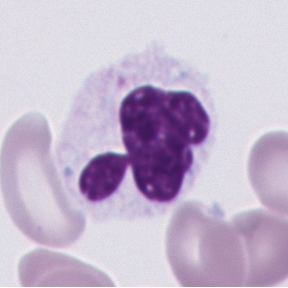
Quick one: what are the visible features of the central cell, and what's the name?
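You'll notice the chromatin is dark purple and coarsely clumped. There aren't any nucleoli showing in the nucleus. The cytoplasm has fine, faint pinkish granules, and there are no vacuoles in it that I can see. It's a segmented neutrophil.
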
